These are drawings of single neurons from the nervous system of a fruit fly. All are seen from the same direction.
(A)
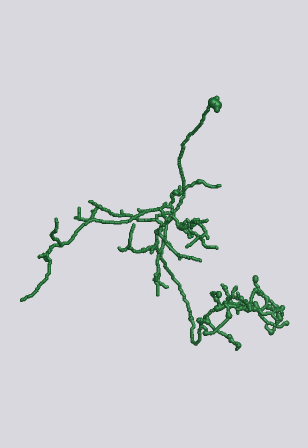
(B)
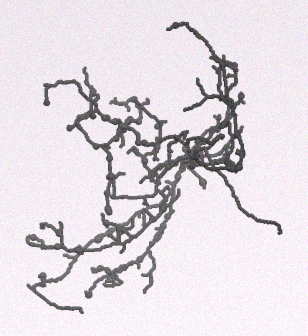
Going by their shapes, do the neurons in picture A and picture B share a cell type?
no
